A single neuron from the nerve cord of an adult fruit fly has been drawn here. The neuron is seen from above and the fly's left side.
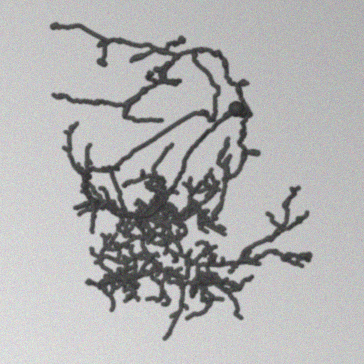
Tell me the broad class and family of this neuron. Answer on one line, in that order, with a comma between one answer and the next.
nerve-cord intrinsic neuron, hemilineage 03A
